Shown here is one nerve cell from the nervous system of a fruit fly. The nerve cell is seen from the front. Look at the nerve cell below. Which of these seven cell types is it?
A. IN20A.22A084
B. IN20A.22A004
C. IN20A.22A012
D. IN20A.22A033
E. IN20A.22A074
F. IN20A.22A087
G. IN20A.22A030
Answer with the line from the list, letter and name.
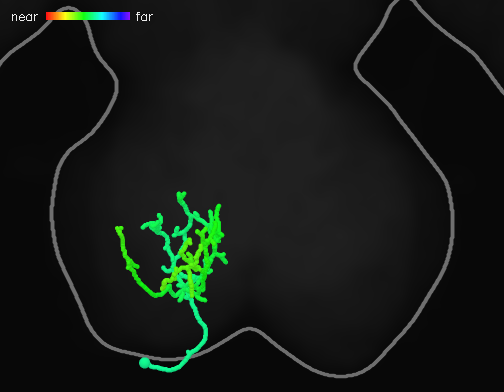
F. IN20A.22A087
